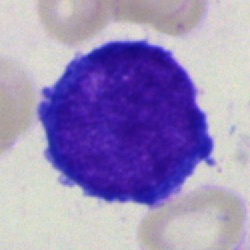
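Proerythroblast, the cell in the middle of this stained bone marrow smear. Its border looks irregular, with many small knobby projections. The nucleus seems to fill nearly the whole cell, so the scant cytoplasm shows only as a thin deep blue rim. The chromatin appears finely granular, with a few paler patches.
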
